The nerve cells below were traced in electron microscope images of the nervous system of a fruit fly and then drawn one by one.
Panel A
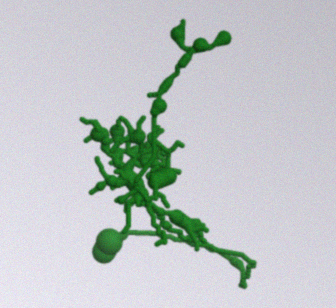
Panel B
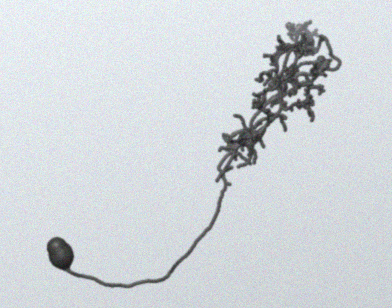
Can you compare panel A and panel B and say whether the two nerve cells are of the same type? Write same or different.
same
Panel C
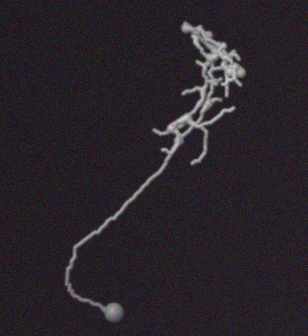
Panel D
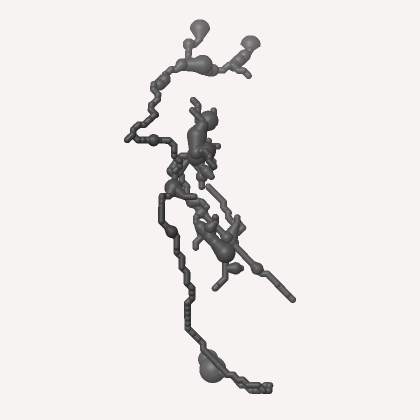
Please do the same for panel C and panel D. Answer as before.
same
